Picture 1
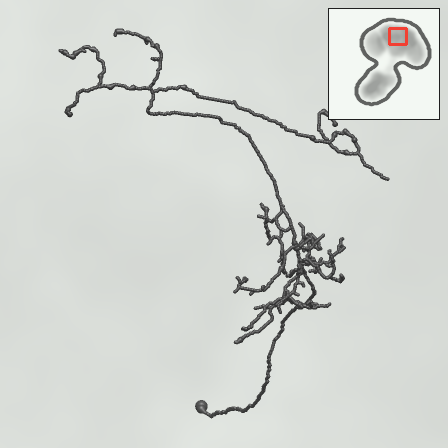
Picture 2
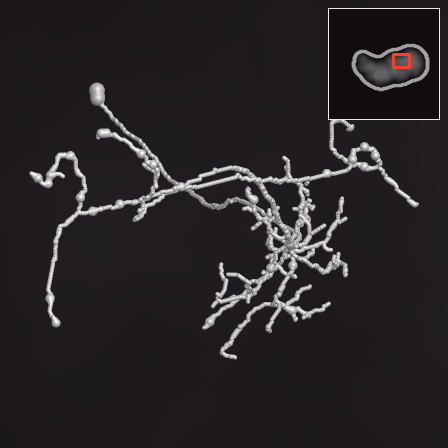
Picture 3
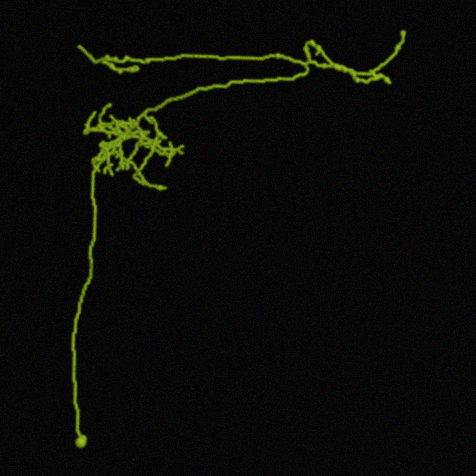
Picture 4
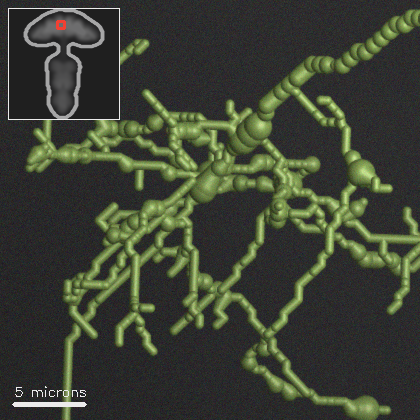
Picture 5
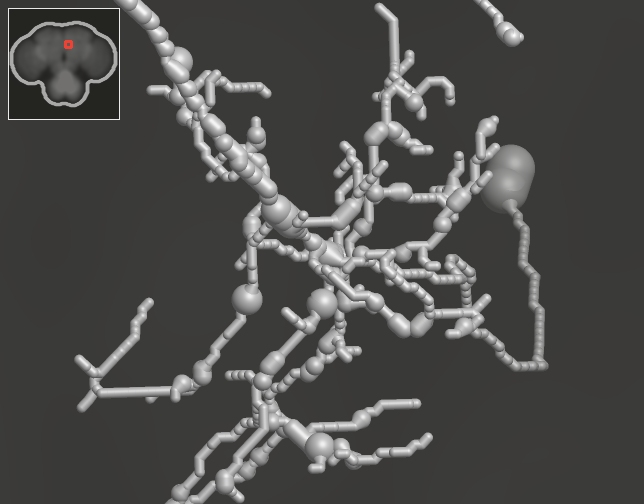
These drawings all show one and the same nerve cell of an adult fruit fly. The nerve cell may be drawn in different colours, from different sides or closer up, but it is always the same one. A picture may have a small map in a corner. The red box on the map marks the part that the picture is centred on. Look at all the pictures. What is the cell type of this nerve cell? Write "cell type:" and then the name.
cell type: FS1A_a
